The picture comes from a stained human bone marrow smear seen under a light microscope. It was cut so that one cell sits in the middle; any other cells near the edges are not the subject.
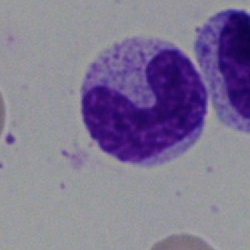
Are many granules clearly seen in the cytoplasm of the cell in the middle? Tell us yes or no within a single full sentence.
Yes, visible granules are present in great number in its cytoplasm.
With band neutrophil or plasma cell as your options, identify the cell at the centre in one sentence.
The cell in the middle of this crop is a band neutrophil.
